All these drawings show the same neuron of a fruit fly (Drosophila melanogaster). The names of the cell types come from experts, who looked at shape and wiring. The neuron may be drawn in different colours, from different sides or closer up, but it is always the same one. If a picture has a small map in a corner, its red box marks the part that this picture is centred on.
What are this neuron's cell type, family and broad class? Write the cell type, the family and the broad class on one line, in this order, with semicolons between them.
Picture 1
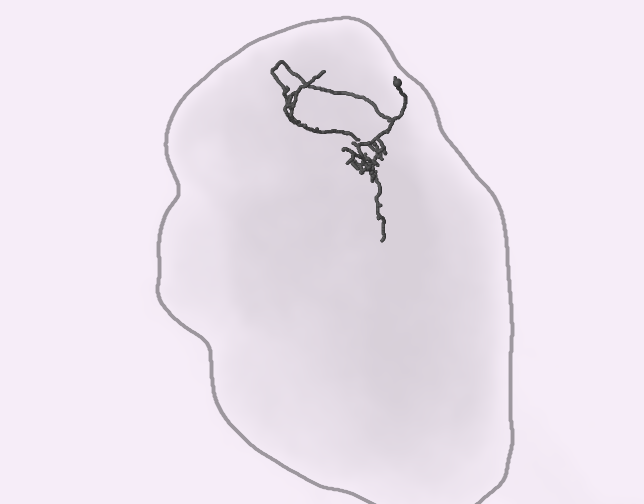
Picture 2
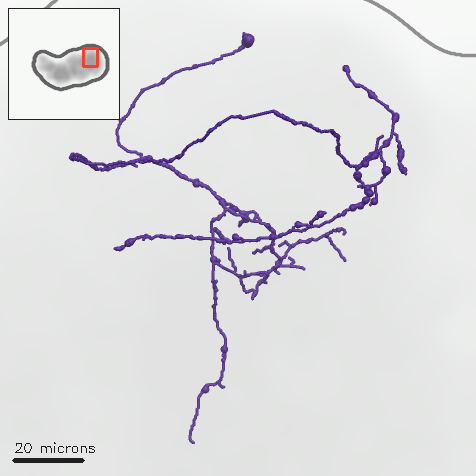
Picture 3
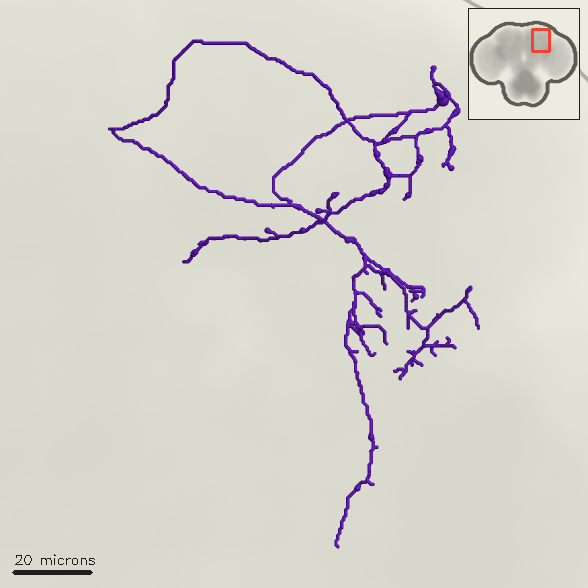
LHPV5b3; hemilineage DL1_dorsal; central-brain intrinsic neuron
